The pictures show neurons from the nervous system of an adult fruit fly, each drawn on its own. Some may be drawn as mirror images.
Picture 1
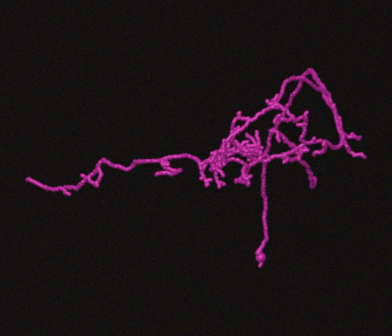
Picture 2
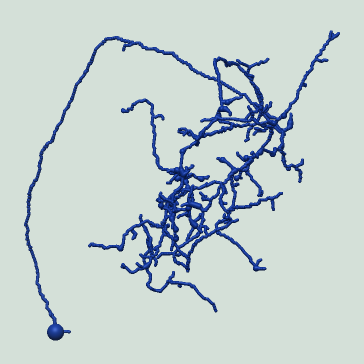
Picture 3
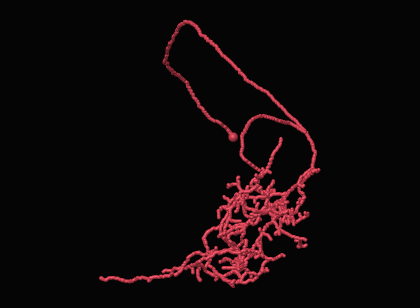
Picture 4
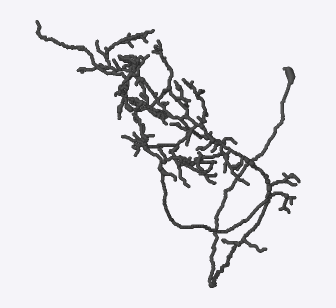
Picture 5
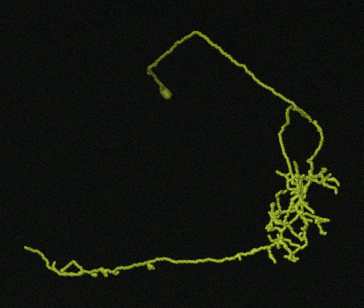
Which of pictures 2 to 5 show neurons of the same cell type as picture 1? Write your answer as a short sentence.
Picture 2, picture 4 and picture 5 are of the same cell type.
